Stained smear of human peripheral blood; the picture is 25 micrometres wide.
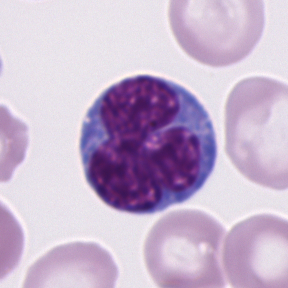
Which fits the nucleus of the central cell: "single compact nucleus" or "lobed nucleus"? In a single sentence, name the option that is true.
In this cell, the nucleus is divided into separate lobes.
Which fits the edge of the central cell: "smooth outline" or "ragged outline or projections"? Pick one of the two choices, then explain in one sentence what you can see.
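Smooth outline. The cell outline is round and smooth.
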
